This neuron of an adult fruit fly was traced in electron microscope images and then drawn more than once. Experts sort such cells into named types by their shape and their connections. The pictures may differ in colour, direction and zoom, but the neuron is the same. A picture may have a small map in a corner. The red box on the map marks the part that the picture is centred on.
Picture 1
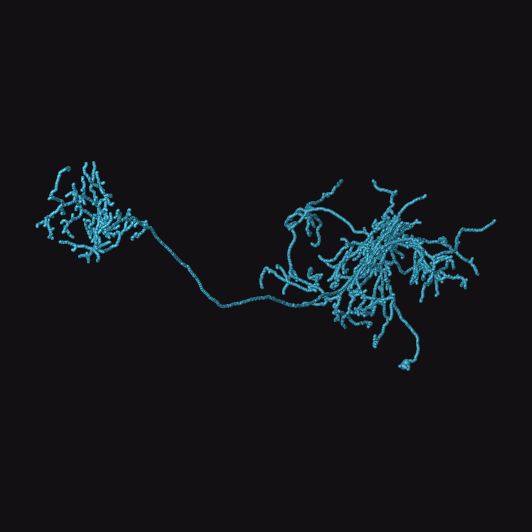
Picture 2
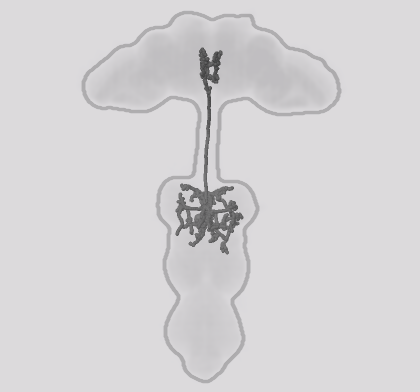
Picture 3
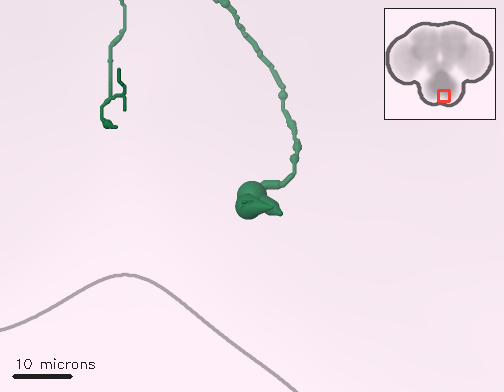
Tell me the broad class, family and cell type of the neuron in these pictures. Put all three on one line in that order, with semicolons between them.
ascending neuron; hemilineage 27X; AN27X016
